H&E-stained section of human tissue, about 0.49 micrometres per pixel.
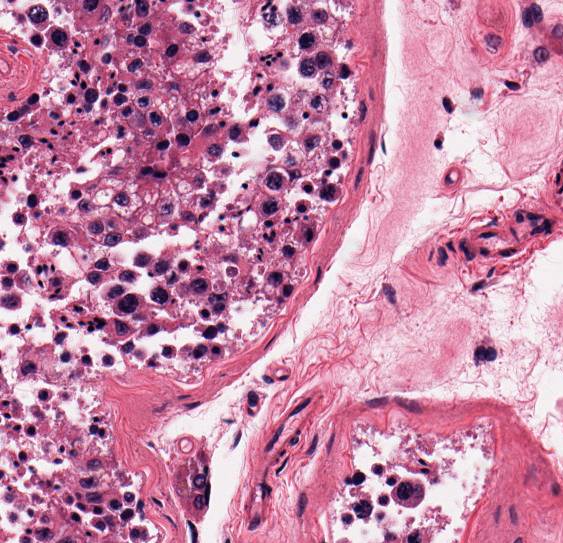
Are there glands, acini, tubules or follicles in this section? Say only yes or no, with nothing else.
Yes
